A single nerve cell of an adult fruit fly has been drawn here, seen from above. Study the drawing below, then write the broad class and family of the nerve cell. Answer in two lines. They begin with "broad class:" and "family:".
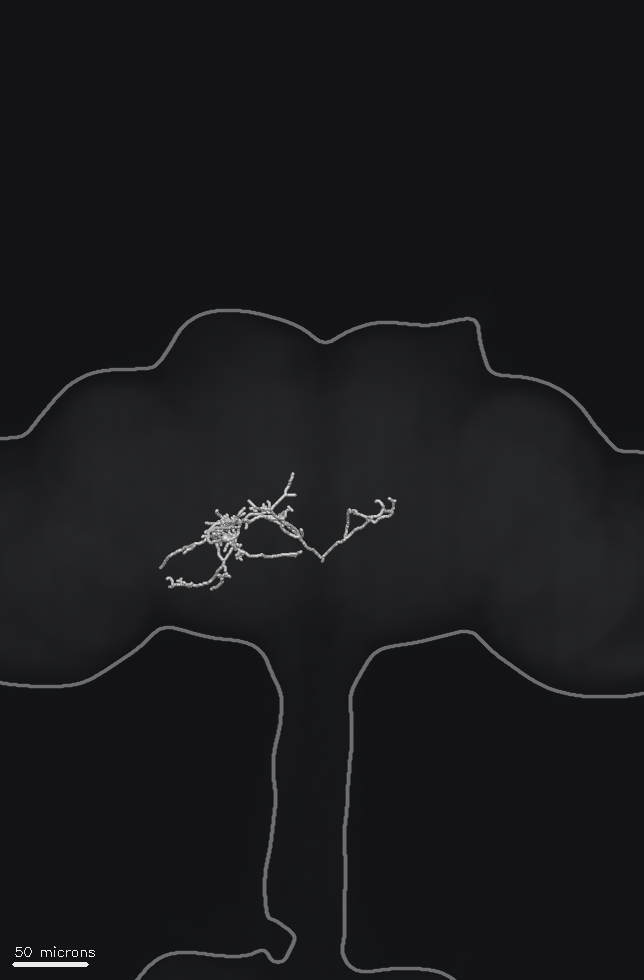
broad class: central-brain intrinsic neuron
family: hemilineage CLp1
